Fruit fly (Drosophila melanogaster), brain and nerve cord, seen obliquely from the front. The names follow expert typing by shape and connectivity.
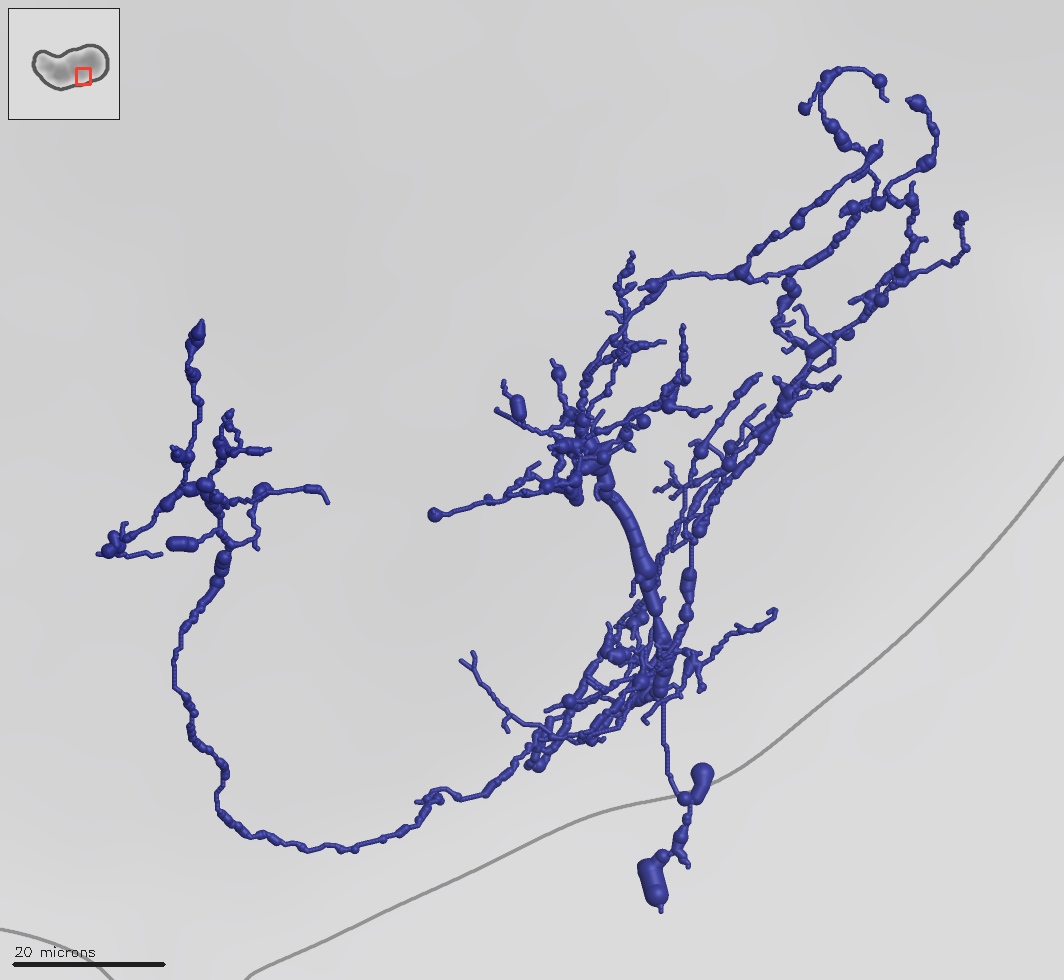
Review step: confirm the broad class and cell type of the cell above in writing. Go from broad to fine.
central-brain intrinsic neuron; GNG230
